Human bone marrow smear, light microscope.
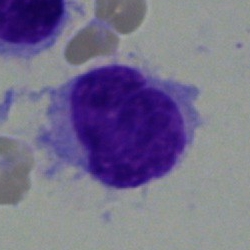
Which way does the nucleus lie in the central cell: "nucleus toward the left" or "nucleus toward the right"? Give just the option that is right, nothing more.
Nucleus toward the right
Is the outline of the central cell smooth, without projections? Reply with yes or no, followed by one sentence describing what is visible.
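No. The cell outline is irregular, with ragged, frayed edges rather than a smooth border.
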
